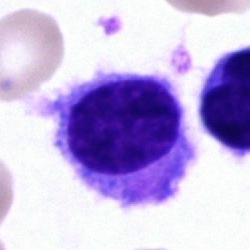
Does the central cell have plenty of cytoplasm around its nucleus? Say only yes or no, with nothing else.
No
